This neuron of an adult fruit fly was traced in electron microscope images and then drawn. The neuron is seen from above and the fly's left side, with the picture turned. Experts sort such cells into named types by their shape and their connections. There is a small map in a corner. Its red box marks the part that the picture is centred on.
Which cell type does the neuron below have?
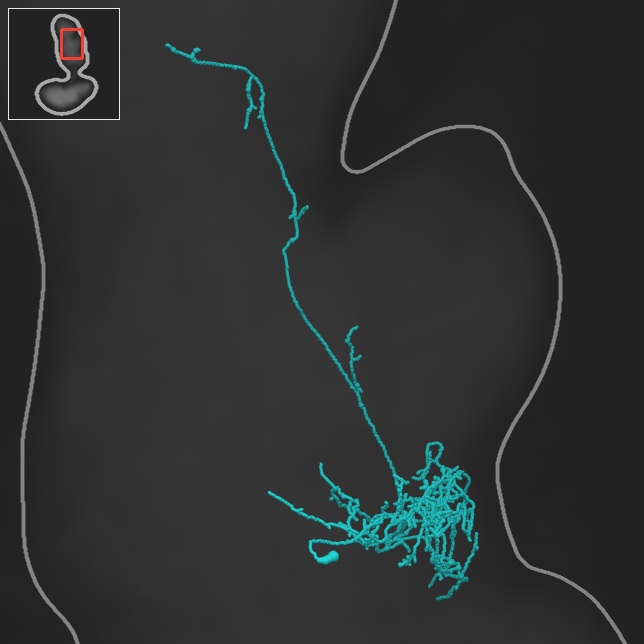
IN17A090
